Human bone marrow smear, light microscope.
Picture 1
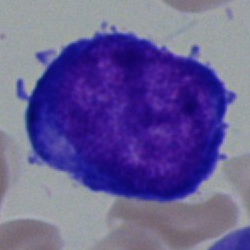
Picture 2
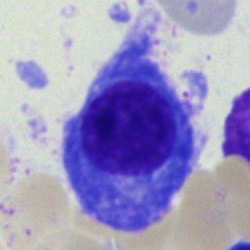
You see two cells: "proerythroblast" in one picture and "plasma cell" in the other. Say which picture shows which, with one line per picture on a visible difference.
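Picture 1 shows a proerythroblast: The cytoplasm is scant and stained a deep blue.
Picture 2 shows a plasma cell: The cytoplasm is abundant and deep blue.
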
